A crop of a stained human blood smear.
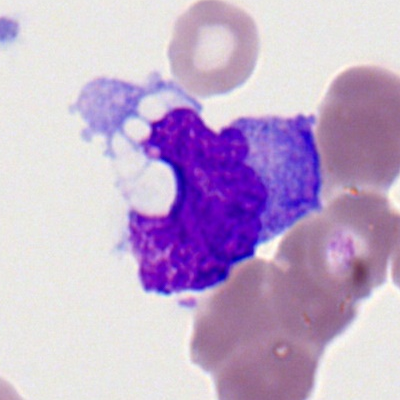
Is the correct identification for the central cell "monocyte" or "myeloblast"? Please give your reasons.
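Monocyte, I'd say. Look at the nucleus: irregular, with a lumpy, indented border. A broad area of cytoplasm stretches off to its right, finely speckled and without coarse granules. And several clear round vacuoles sit along the left side of the nucleus.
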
